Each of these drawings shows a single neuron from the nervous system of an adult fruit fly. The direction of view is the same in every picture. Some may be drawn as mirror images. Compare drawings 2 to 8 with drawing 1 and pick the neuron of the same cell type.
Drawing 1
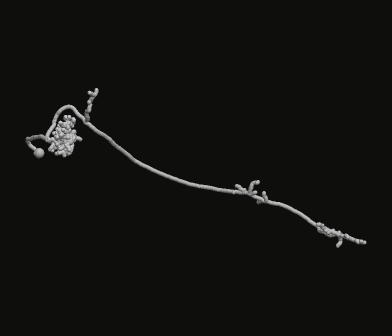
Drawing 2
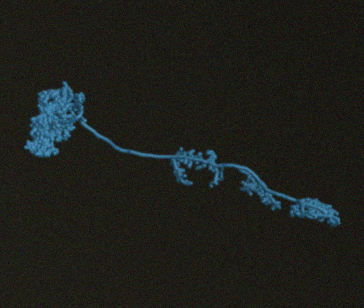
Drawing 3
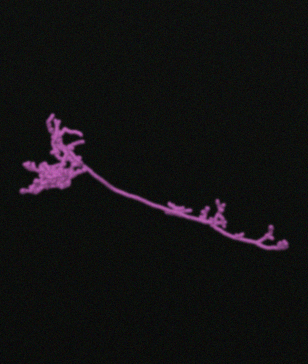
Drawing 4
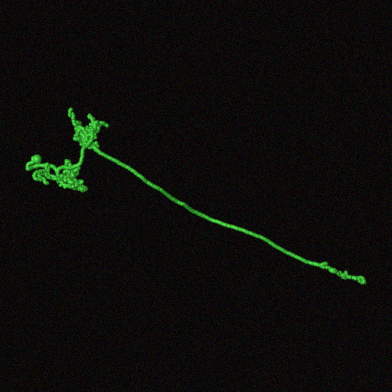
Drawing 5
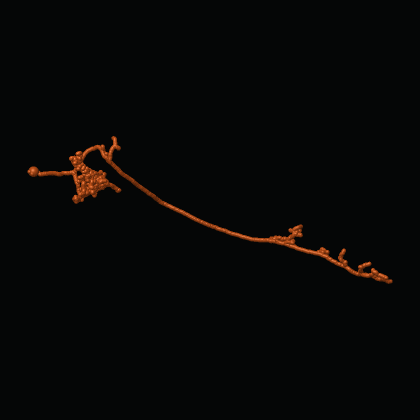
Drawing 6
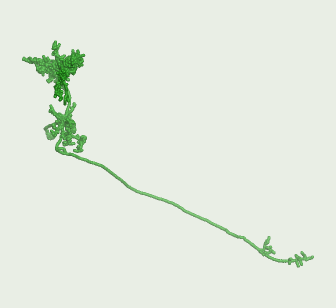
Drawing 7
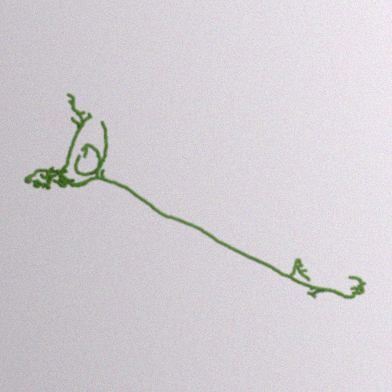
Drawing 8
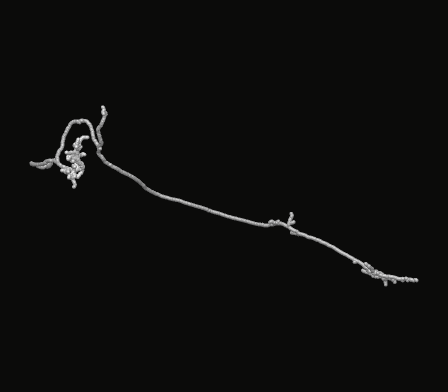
8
